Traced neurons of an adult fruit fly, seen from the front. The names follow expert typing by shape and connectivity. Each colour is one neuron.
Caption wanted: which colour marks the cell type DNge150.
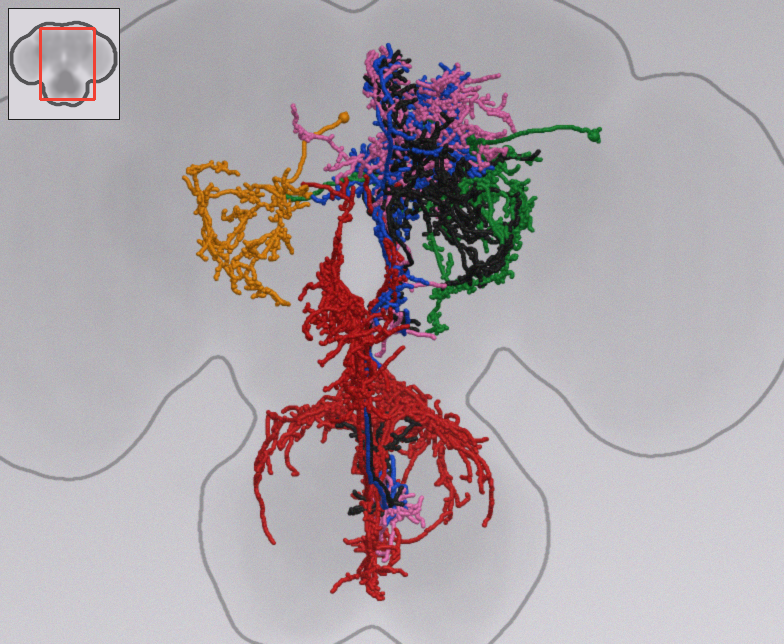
red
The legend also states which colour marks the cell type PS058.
green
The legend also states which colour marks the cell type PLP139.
orange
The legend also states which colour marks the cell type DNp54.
black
